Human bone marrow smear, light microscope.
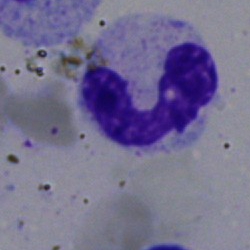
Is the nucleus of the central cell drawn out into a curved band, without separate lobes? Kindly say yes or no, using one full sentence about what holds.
Yes, shaped as a curved band, its nucleus has no separate lobes.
